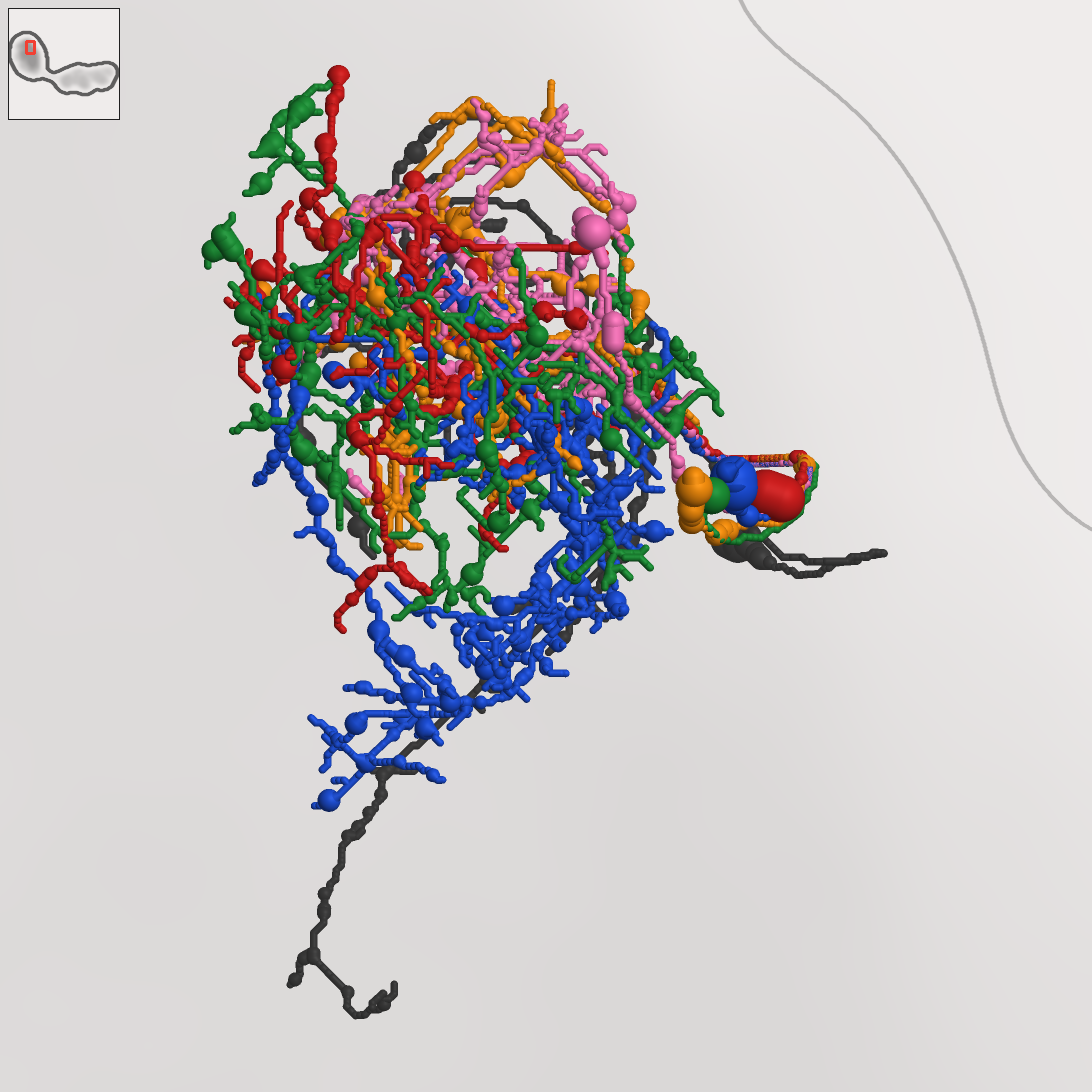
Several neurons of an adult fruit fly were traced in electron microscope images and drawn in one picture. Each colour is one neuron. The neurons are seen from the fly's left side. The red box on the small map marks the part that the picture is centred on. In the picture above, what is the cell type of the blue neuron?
CB4114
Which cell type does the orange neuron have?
CB1219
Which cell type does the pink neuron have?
LHPV4a7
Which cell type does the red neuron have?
CB2064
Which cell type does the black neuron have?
LHPV4a3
